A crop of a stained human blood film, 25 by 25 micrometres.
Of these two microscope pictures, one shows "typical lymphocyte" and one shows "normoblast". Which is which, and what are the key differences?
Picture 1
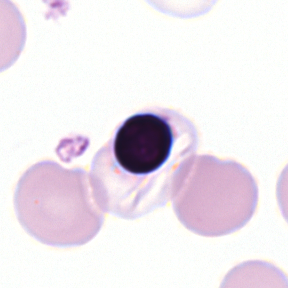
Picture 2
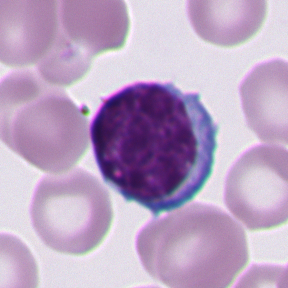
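Let me see: the normoblast is picture 1, and picture 2 is the typical lymphocyte. Both have dark purple chromatin, but in the normoblast it's dense and almost uniform, with hardly any visible structure and no nucleoli to be seen, while the lymphocyte's is coarsely clumped.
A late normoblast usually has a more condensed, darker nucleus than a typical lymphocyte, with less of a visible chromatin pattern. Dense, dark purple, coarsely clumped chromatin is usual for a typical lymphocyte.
Then the cytoplasm: the normoblast's is very pale, nearly colourless, whereas the lymphocyte's forms a crescent on the right side of a nucleus that fills most of the cell; neither shows granules.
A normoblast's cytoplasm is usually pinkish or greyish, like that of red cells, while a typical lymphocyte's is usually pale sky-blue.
And the outlines: the normoblast's cell body is irregular, with creases running across its lower part and red cells pressing against it on the left and right, while the lymphocyte's outline is round, with small irregular projections sticking out from the upper right edge.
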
